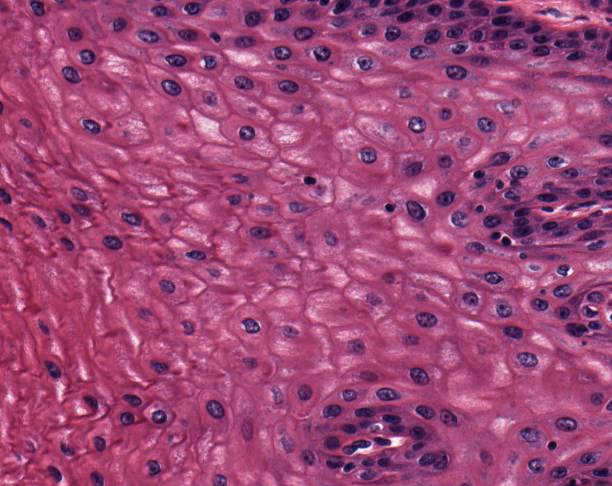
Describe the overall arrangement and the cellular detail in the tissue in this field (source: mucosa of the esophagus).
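In the middle of the field the epithelial cells are polygonal, with sharply drawn cell borders. The larger cells have pale pink cytoplasm, almost clear in places. At the right edge and lower right, small crowded cells with dark, elongated nuclei cluster around small cores of connective tissue cut across. Towards the upper left the cells flatten and elongate but still keep their nuclei.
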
